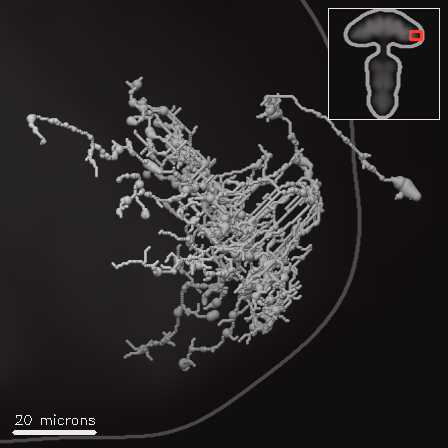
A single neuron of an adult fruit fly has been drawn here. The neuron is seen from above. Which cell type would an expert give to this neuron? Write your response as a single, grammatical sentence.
The neuron is of cell type Dm20.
